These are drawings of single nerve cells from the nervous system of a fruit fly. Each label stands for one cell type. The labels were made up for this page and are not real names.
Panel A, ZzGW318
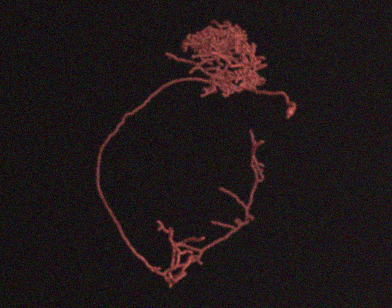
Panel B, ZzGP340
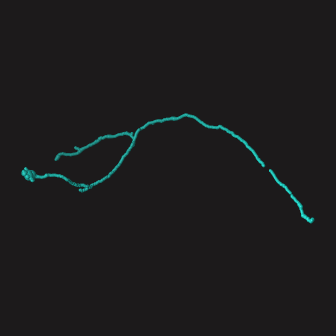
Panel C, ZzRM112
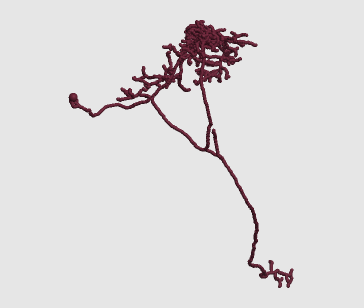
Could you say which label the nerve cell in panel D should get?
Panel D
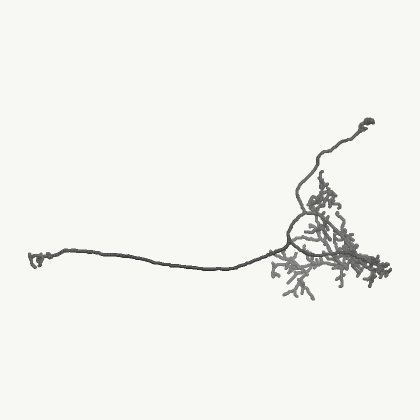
ZzRM112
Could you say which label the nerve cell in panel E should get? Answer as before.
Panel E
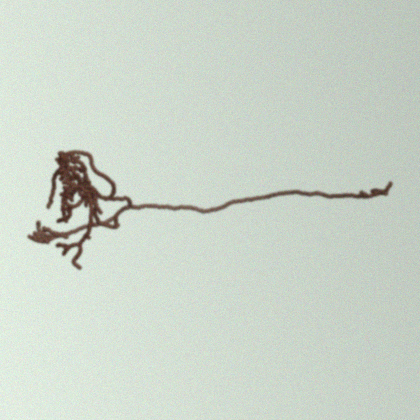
ZzGP340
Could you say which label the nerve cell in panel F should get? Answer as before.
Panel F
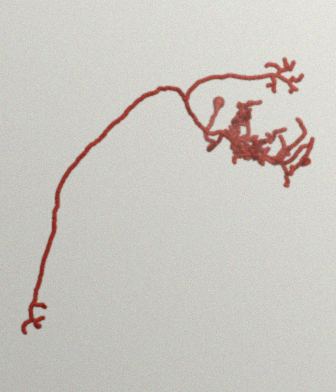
ZzGP340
